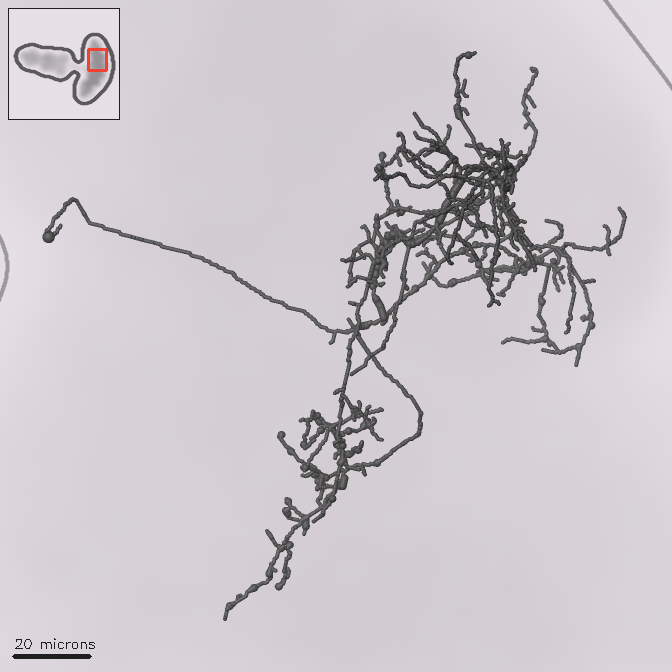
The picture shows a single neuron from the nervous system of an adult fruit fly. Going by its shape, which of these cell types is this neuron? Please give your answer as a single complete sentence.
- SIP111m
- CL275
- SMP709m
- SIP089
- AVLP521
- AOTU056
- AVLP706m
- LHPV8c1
This neuron is a member of the AVLP521 cell type.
